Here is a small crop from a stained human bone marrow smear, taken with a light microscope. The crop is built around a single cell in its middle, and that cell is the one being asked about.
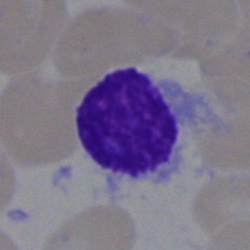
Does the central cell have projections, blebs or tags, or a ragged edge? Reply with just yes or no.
Yes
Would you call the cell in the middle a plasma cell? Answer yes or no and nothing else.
no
